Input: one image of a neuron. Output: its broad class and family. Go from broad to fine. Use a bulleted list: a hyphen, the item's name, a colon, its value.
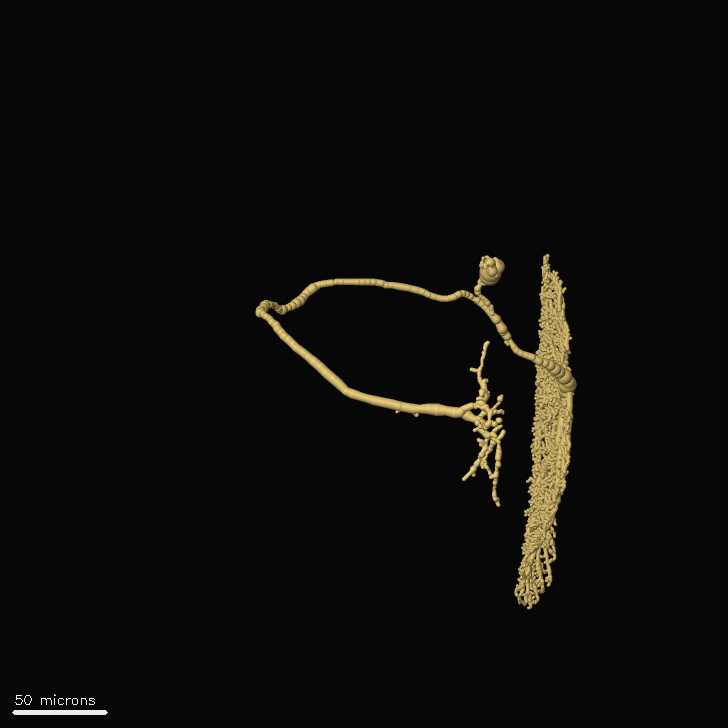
- broad class: visual projection neuron
- family: H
